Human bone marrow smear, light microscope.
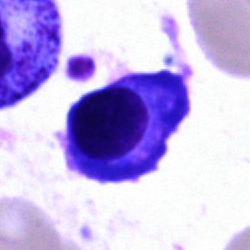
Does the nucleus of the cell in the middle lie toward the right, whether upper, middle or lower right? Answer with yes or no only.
No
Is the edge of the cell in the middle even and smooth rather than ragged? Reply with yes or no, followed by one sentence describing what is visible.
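No. The cell outline is irregular and draws out to a blunt point at the upper right.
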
